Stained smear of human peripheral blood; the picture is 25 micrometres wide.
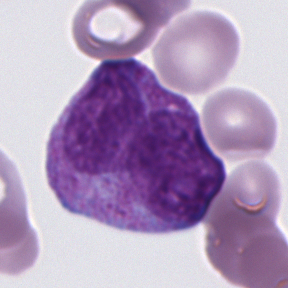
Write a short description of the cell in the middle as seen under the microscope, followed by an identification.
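Angular and irregular rather than round, the outline encloses a cell mostly filled by the nucleus. Its chromatin is fine and lacy, with a few darker strands. Fine purplish dots lie scattered in the pale cytoplasm. This is an atypical promyelocyte.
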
